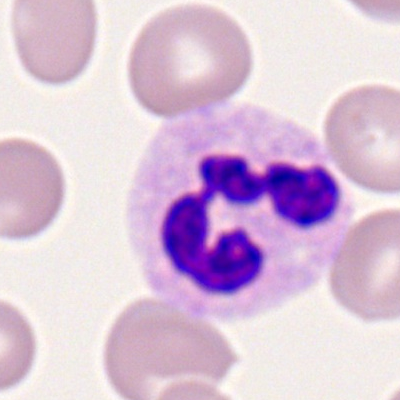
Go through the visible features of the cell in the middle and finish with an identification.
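I see a nucleus split into separate lobes linked by thin strands, with dense, dark purple, clumped chromatin. The cytoplasm is plentiful and pale pinkish-lilac, holding only fine, faint granules rather than large orange-red ones. This is a segmented neutrophil.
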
